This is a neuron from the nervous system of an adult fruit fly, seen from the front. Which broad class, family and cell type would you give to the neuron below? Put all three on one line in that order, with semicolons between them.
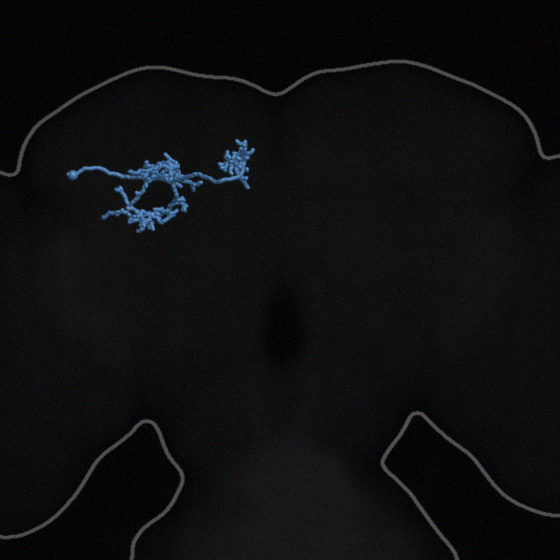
central-brain intrinsic neuron; hemilineage CLp2; SMP277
